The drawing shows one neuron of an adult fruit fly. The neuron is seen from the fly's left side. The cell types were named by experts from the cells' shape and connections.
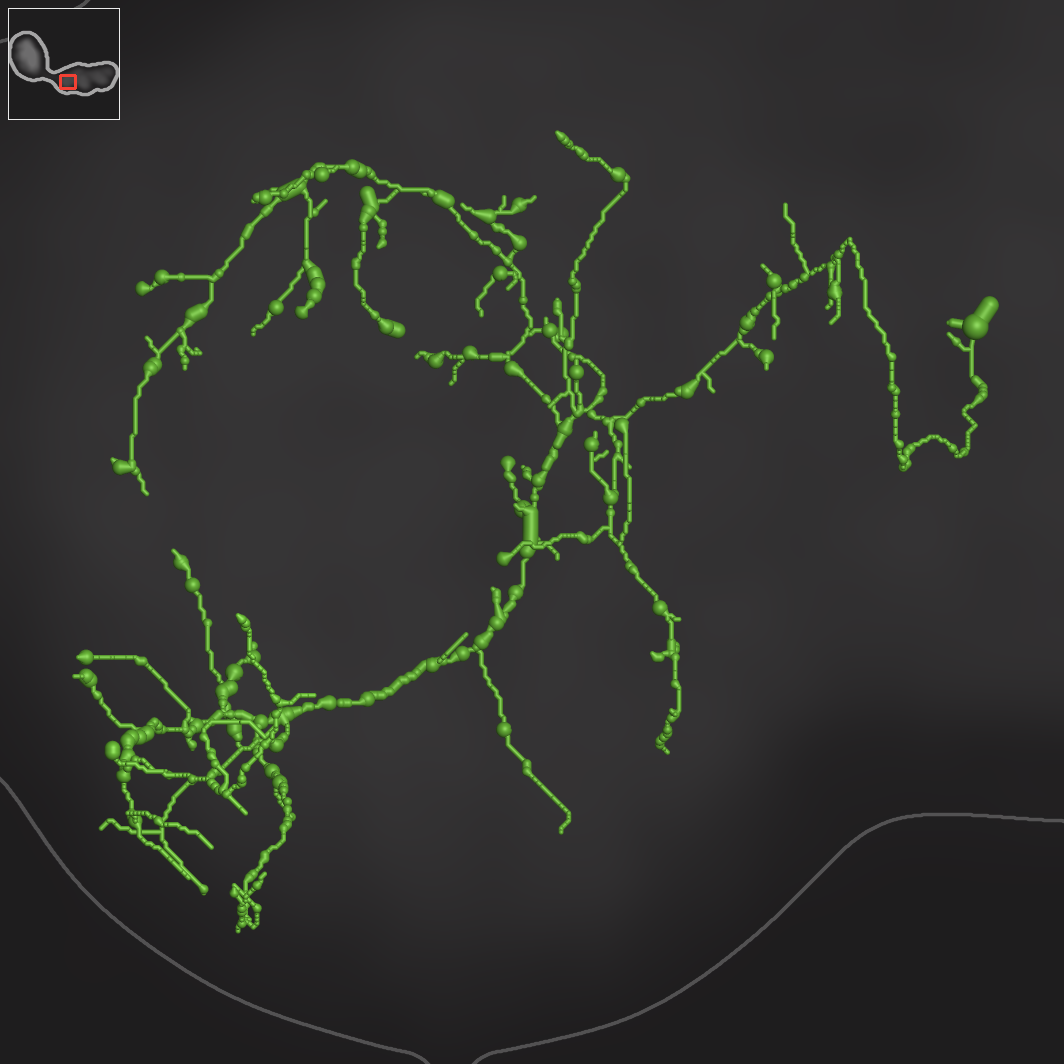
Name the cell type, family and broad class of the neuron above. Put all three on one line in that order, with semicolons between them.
IN03A087; hemilineage 03A; nerve-cord intrinsic neuron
